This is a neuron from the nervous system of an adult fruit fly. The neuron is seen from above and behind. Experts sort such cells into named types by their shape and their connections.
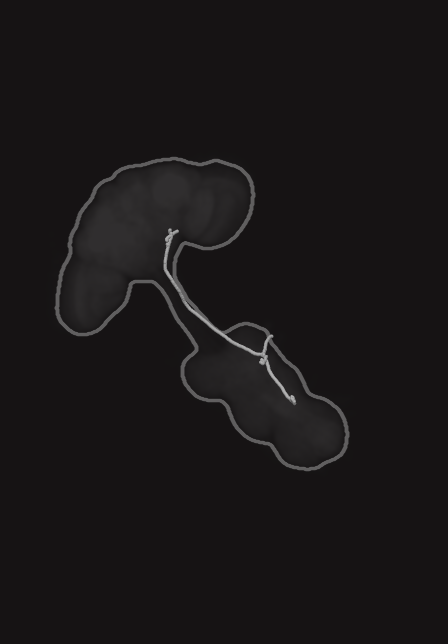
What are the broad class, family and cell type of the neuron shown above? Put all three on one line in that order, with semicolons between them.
sensory neuron ascending to the brain; class mechanosensory proprioceptive; SApp10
